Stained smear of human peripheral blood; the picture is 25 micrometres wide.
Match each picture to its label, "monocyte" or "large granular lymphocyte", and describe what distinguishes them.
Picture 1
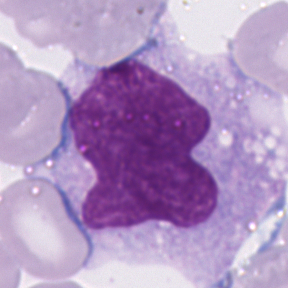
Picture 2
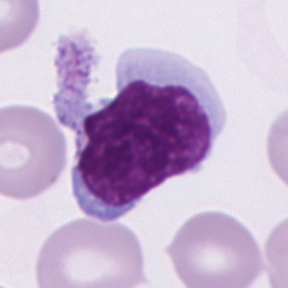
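Picture 1 is the monocyte; picture 2 is the large granular lymphocyte. In picture 1 the cytoplasm is plentiful and pale greyish lilac, holding fine, faint pinkish dust-like granules.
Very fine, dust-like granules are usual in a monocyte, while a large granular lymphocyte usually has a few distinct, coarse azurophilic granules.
Picture 1 also has many small clear vacuoles, mostly on the right, and its nucleus lies toward the left. In picture 2 the chromatin stains deep purple and looks coarse and patchy rather than smooth, which fits the lymphocyte.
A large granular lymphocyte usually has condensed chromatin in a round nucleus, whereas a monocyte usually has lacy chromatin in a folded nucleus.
The nucleus in picture 2 is irregular in outline, with a notch on its upper left side. Its cytoplasm is pale grey-blue and widest at the upper right, forming a cap beyond the nucleus.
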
